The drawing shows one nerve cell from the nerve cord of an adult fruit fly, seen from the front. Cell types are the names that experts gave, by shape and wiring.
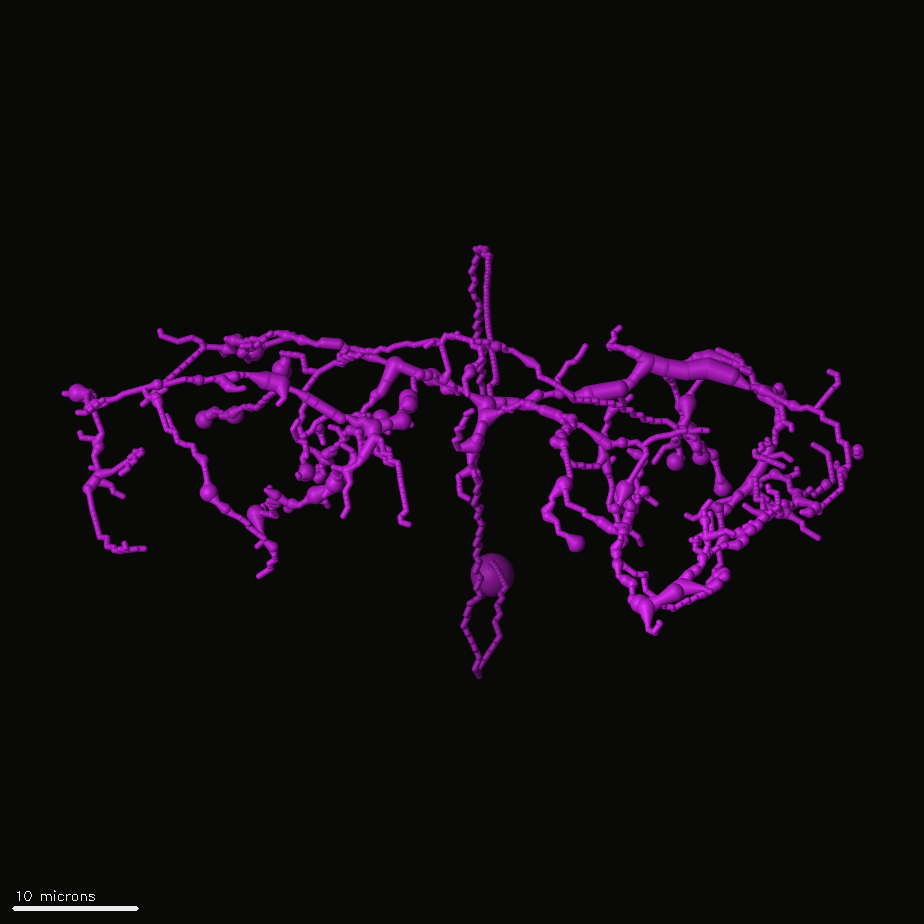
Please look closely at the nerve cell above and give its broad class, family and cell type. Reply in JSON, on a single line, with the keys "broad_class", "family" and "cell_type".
{"broad_class": "nerve-cord intrinsic neuron", "family": "hemilineage 00A", "cell_type": "IN00A067"}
